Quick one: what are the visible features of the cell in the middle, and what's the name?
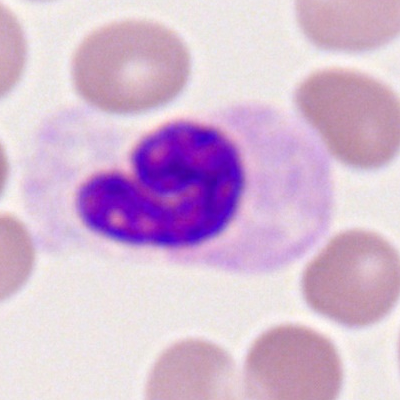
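The cell outline is an oval, wider from side to side than from top to bottom. Its nucleus is curved into a folded, bean-like shape with a deep indentation, and no nucleoli can be seen in it. The nucleus lies left of centre, leaving a wider band of cytoplasm on the right. Answer: band neutrophil.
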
